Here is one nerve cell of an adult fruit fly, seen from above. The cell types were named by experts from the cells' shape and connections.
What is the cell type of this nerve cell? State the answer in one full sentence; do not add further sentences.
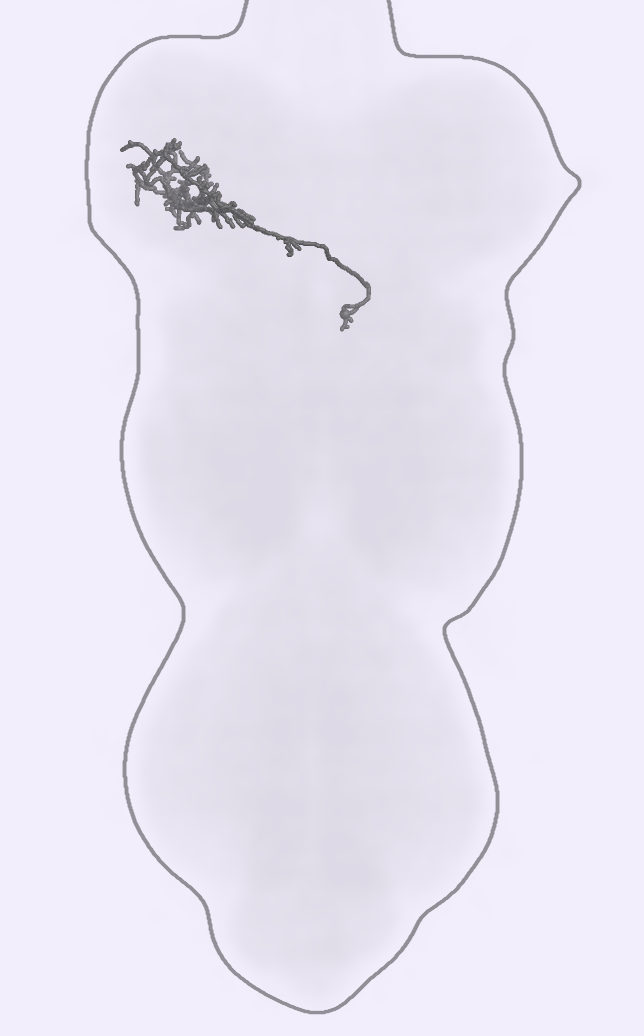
This nerve cell is a cell of type IN12B022.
